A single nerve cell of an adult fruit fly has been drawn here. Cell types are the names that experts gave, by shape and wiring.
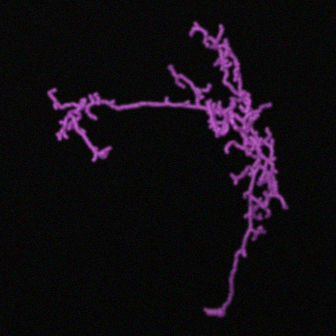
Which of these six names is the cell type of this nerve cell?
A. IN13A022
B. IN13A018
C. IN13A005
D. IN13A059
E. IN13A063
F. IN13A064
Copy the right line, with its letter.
E. IN13A063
